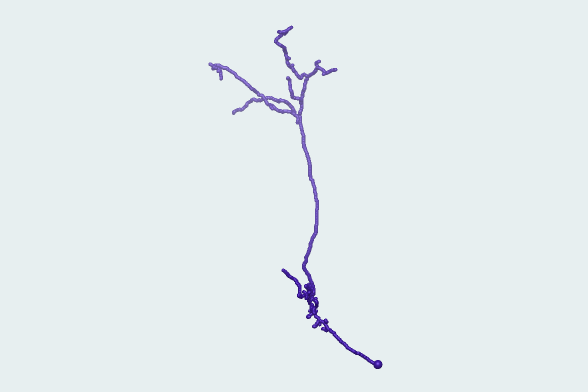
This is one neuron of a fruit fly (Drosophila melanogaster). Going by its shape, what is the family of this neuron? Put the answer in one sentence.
The family is hemilineage FLAa3.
